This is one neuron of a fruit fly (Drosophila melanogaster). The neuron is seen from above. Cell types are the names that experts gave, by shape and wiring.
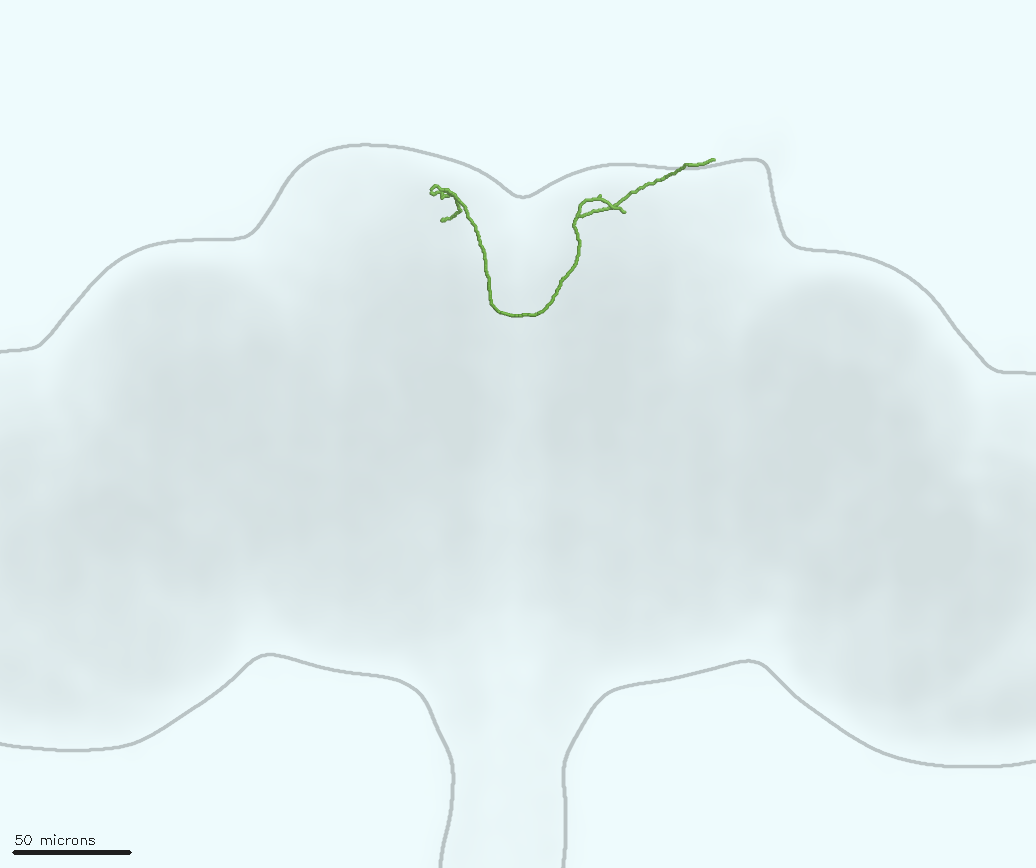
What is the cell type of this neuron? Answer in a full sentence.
The cell type is ORN_VA2.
